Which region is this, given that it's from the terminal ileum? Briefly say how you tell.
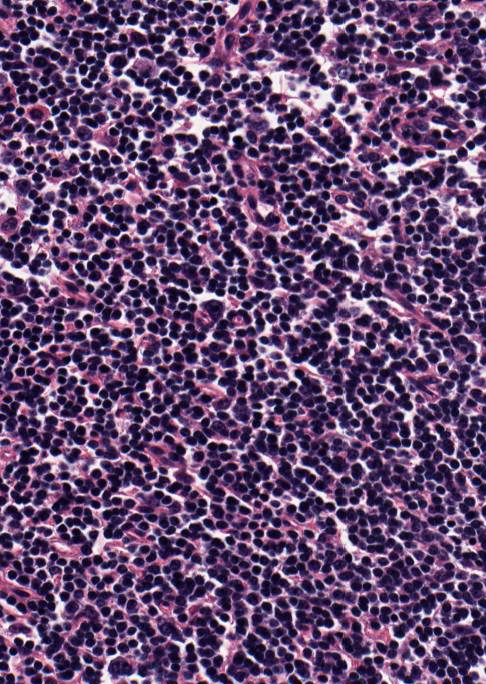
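The field is lymphoid tissue. Point one: a diffuse, densely packed sheet of small round cells, without follicles or nodules. Point two: most are lymphocytes with small, round, dark nuclei and scant cytoplasm. Point three: between them run only thin pink strands with elongated nuclei, no broad collagen bands. Point four: no epithelium or glands.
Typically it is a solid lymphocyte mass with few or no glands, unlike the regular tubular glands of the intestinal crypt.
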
